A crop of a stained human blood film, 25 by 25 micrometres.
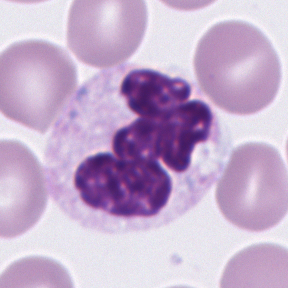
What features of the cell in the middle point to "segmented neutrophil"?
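Several connected lobes make up this cell's nucleus.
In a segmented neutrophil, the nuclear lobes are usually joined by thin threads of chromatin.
The connected lobes seen here agree with that. The chromatin is dark purple and coarsely clumped. The cytoplasm is pale pinkish-lilac and holds fine, faint granules.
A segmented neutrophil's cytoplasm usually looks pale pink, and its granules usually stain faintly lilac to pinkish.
Both the colour of the cytoplasm and the faint granules here match that, so the cell is a segmented neutrophil.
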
